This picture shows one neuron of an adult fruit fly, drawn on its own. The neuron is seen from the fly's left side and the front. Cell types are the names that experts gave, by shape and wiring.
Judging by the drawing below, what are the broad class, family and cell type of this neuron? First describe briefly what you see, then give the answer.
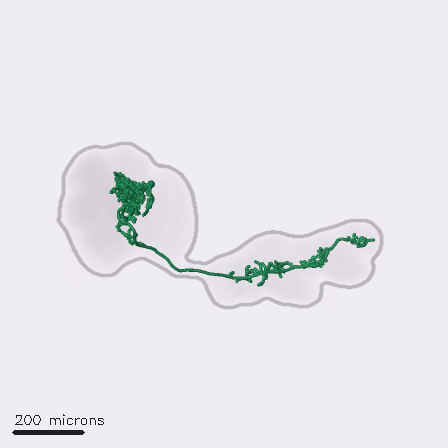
From left to right in the picture it spans about 800 microns. In this view it is wider than it is tall. It is a descending neuron. The family is hemilineage SMPpv2_ventral. The cell type is DNpe021.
